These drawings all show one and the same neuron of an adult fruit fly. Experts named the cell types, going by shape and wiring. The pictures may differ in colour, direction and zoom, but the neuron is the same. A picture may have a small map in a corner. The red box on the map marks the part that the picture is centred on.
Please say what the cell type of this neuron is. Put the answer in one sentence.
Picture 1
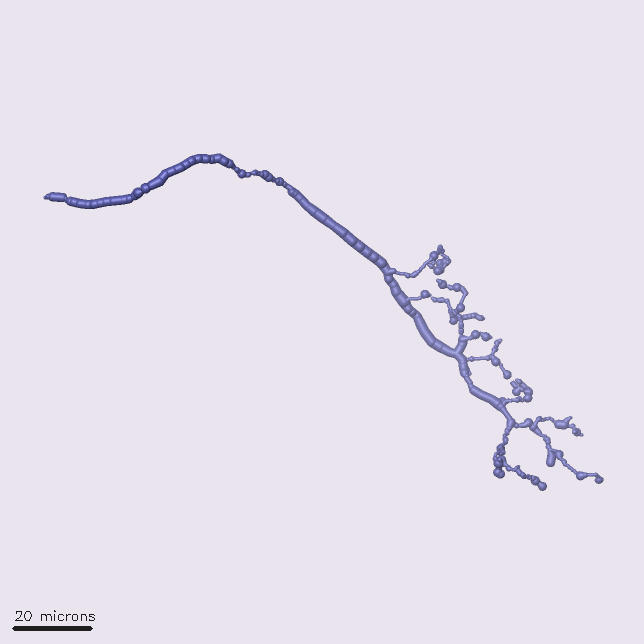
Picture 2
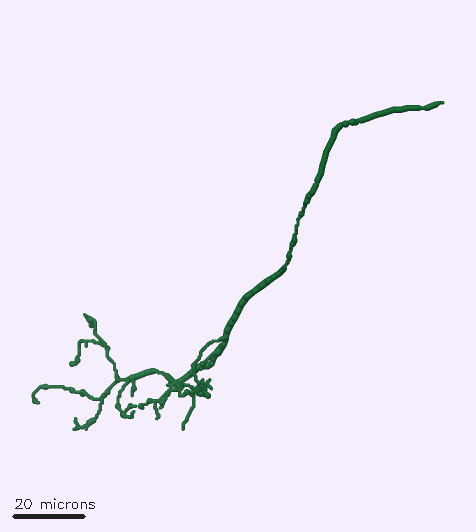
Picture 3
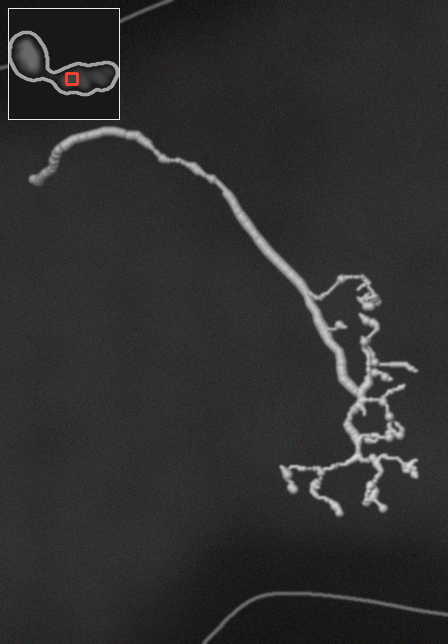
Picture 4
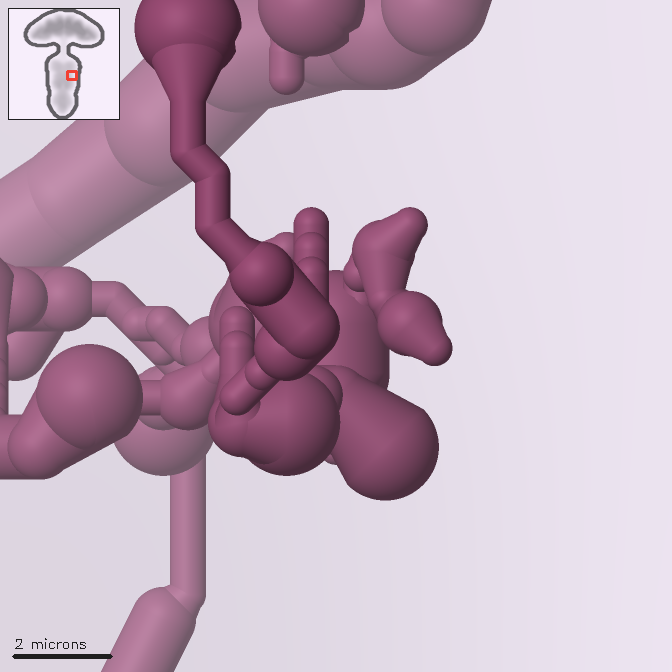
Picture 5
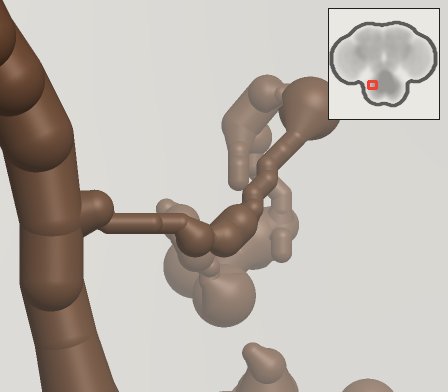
The cell type is SNta11.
